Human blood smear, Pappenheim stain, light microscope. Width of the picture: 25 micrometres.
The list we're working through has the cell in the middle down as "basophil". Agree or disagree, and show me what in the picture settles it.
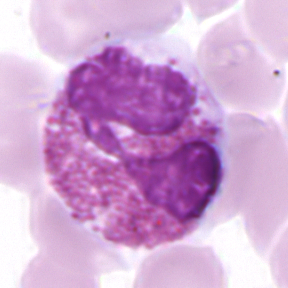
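Eosinophil is the correct name here; basophil does not fit. The nucleus has two lobes, one at the top of the cell and one at the lower right, joined by a thinner strand and plainly visible.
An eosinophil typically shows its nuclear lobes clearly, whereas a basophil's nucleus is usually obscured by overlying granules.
This clear view of the lobes favours eosinophil and argues against basophil.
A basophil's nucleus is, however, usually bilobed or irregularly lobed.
The two-lobed form as such would therefore fit both names. The cytoplasm is packed with coarse, round, reddish-pink granules, most crowded in the lower left part of the cell.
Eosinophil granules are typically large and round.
The round granules therefore agree with eosinophil. The chromatin stains deep purple, and no nucleoli are visible.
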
